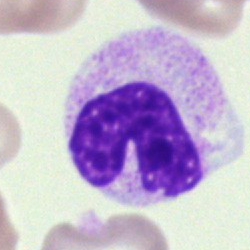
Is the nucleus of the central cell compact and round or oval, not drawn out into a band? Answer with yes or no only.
No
